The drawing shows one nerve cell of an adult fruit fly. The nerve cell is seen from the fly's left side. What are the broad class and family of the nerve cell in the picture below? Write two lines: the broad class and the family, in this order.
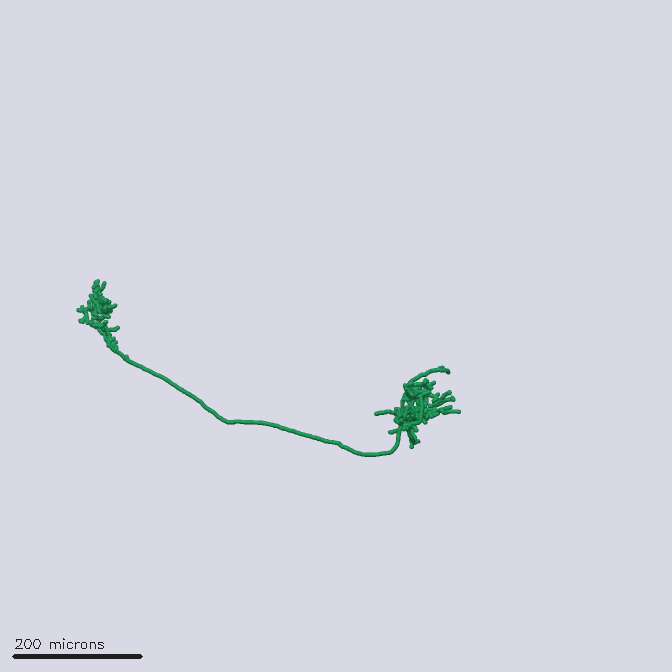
ascending neuron
hemilineage 17B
